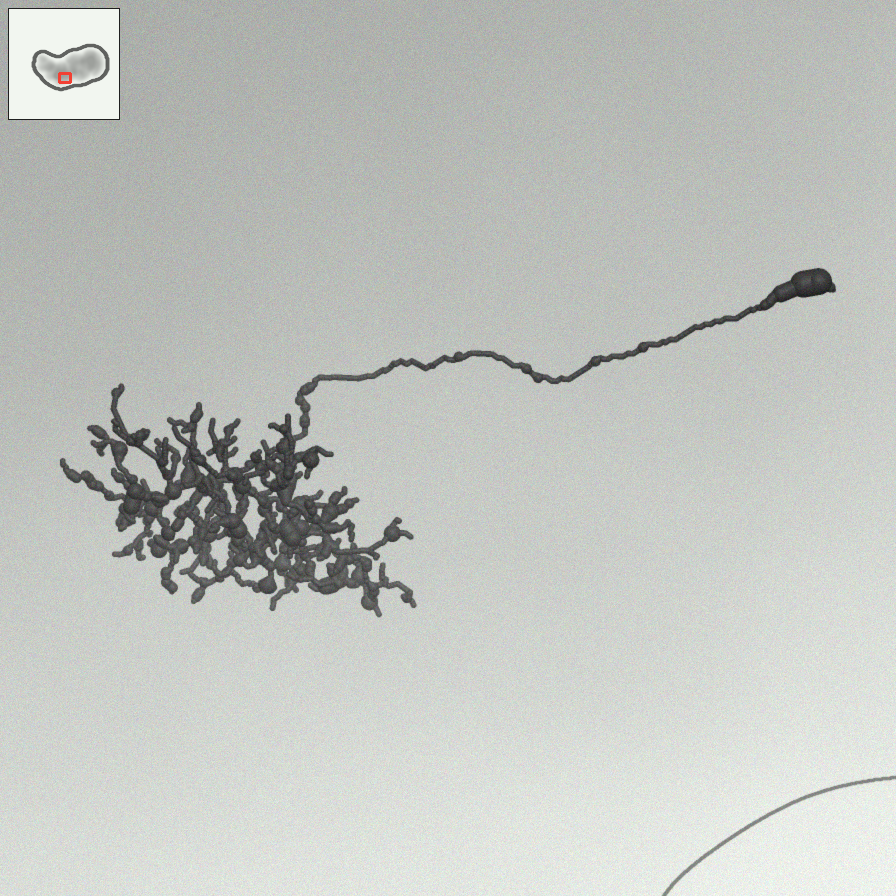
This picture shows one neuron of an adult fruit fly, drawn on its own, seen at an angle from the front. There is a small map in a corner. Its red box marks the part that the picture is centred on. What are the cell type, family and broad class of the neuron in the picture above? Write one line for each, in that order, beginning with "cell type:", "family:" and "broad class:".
cell type: Pm5
family: Pm
broad class: optic-lobe intrinsic neuron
